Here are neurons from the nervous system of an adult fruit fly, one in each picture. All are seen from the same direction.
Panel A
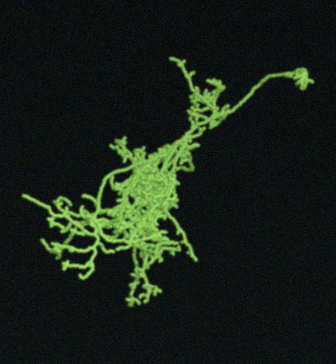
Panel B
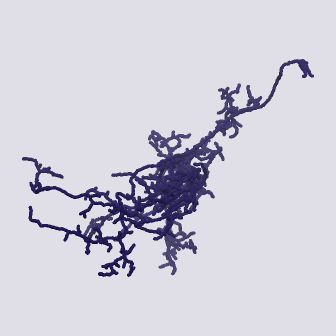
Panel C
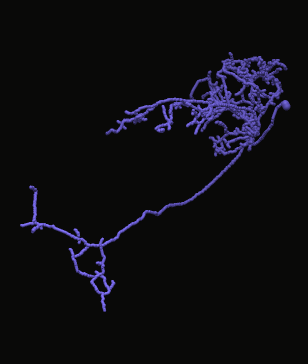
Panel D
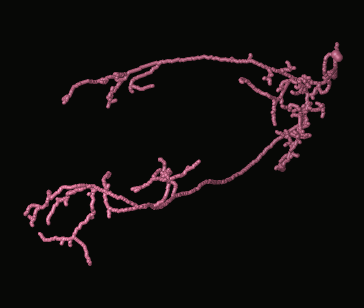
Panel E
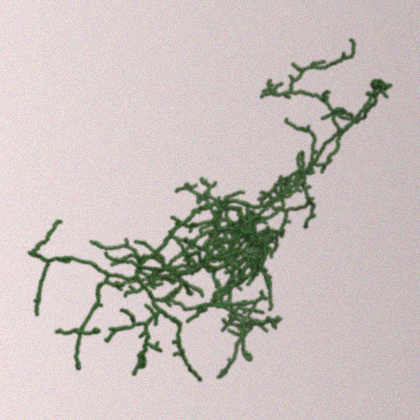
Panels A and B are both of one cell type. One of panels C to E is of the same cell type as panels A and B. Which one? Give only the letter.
E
